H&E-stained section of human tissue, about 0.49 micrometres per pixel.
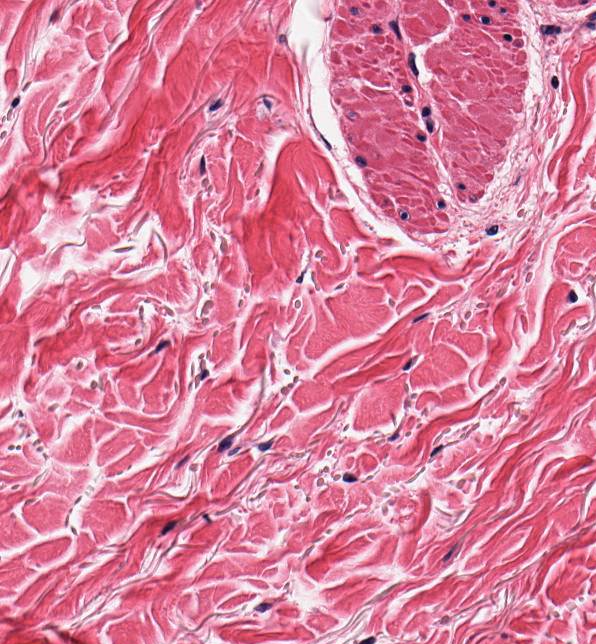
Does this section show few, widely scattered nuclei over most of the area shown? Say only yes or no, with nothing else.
Yes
